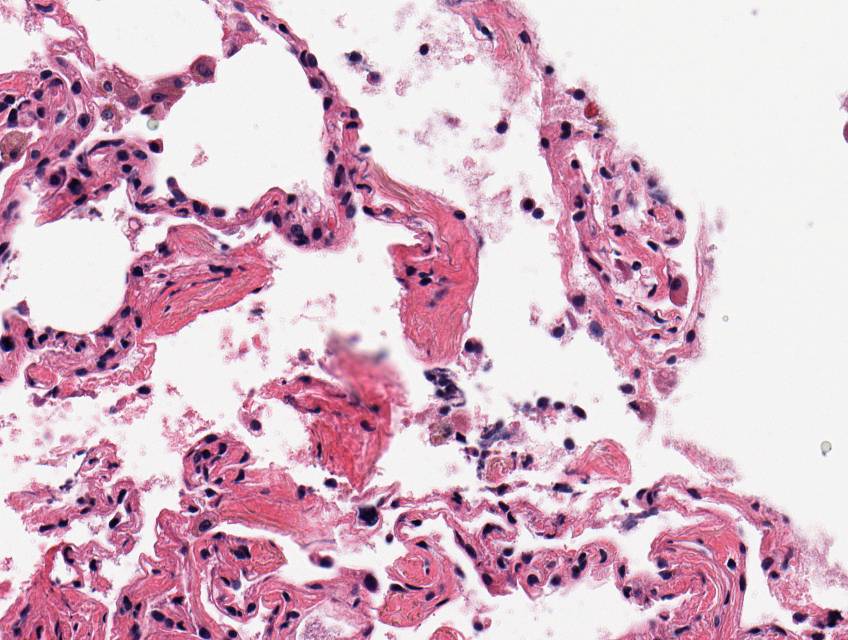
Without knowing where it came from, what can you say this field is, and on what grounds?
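Alveolus is shown, as a branching network of pink septa enclosing many large empty spaces.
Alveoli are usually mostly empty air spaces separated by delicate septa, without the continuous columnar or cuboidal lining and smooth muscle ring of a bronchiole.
Flattened cells with dark nuclei line the septal surfaces that face the spaces.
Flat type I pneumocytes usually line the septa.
Loose rounded cells with dark nuclei lie free in the spaces at centre and right.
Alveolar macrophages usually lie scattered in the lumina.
Neither glands nor fat cells are present.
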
